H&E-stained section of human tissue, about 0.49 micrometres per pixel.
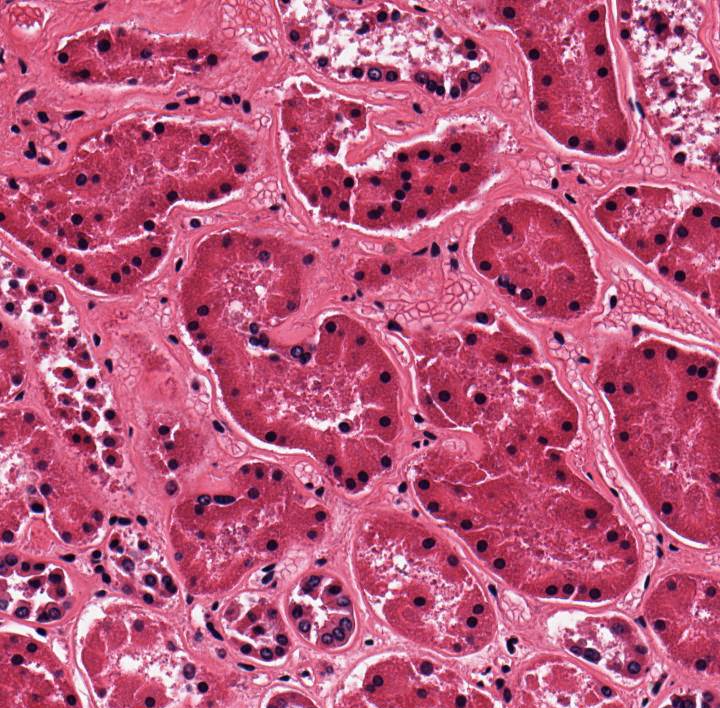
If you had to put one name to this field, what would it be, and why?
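The cortical labyrinth of the kidney occupies this field. Throughout, cells form rounded and elongated nests or tubules, separated by thin pink fibrous septa.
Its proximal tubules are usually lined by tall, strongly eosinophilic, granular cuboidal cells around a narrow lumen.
This agrees with the lining cells' abundant, granular, deeply eosinophilic cytoplasm and the narrow, irregular clefts that replace open round lumina in many units. Septa, chiefly centrally and at right, hold small honeycomb clusters of clear, empty-looking polygonal spaces.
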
